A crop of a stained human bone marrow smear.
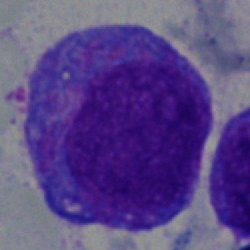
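Promyelocyte, stained human bone marrow smear. Chromatin finely granular and fairly evenly spread. Cytoplasm deep blue, with a paler zone against the left side of the nucleus. A few small clear spots in the cytoplasm, one near the upper left.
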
